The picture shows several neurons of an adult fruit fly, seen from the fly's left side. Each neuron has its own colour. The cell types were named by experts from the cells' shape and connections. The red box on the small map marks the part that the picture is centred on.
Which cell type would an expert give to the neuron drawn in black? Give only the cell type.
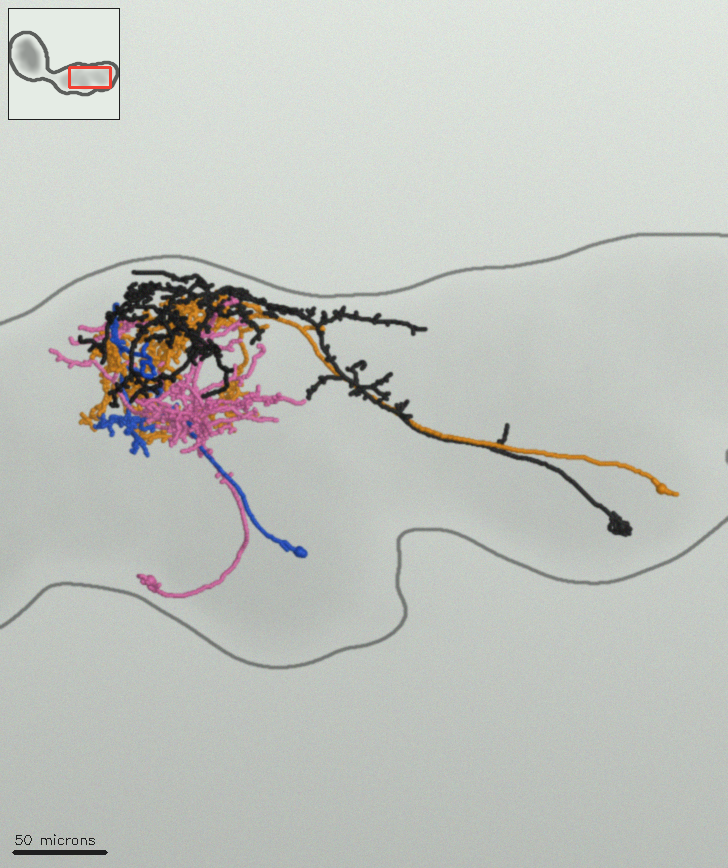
IN06B038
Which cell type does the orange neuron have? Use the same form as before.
IN06B047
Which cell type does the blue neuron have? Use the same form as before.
IN06B087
